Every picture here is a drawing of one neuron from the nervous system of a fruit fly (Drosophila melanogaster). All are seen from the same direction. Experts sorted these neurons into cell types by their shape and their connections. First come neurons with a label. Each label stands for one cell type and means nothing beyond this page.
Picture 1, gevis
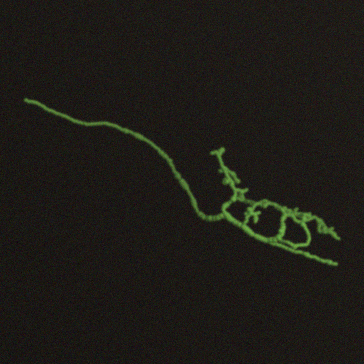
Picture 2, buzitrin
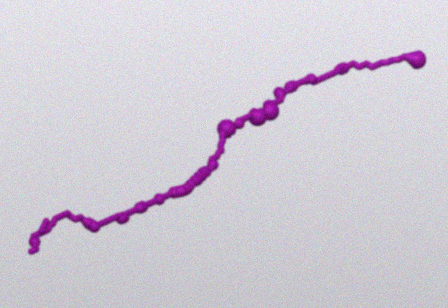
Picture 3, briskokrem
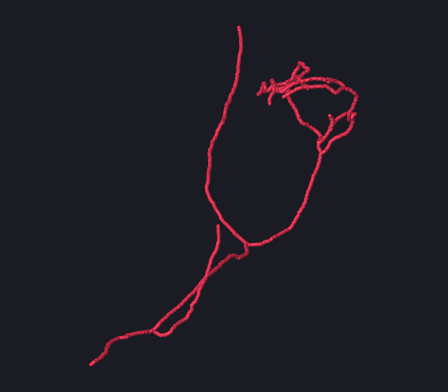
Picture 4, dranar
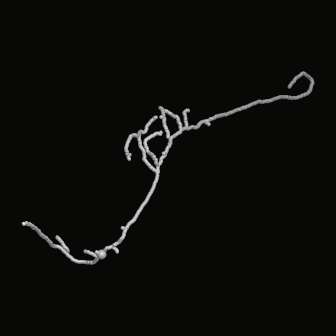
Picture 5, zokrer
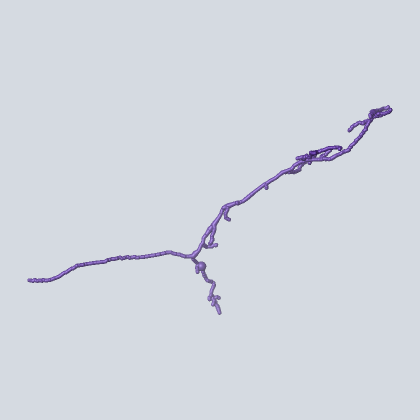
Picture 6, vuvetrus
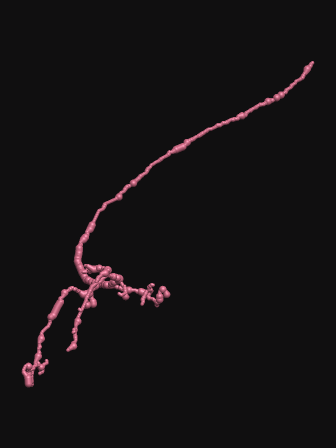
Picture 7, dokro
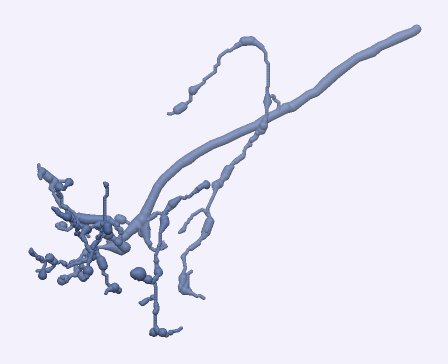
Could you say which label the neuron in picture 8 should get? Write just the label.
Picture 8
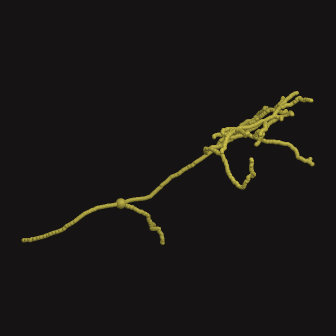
zokrer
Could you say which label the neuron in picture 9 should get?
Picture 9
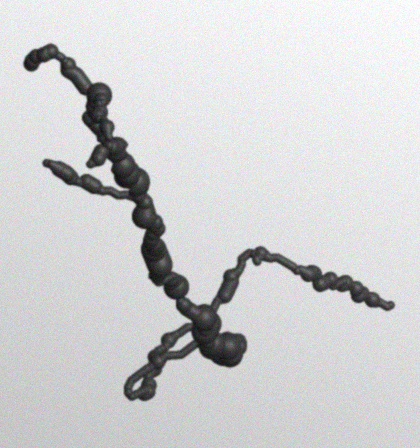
buzitrin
